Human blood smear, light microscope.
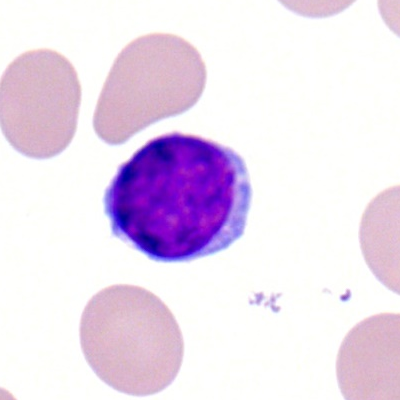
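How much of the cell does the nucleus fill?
Most of it.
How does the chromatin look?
Dense and coarsely clumped.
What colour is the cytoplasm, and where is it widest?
Pale blue, widest on the right side of the cell.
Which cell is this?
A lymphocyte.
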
